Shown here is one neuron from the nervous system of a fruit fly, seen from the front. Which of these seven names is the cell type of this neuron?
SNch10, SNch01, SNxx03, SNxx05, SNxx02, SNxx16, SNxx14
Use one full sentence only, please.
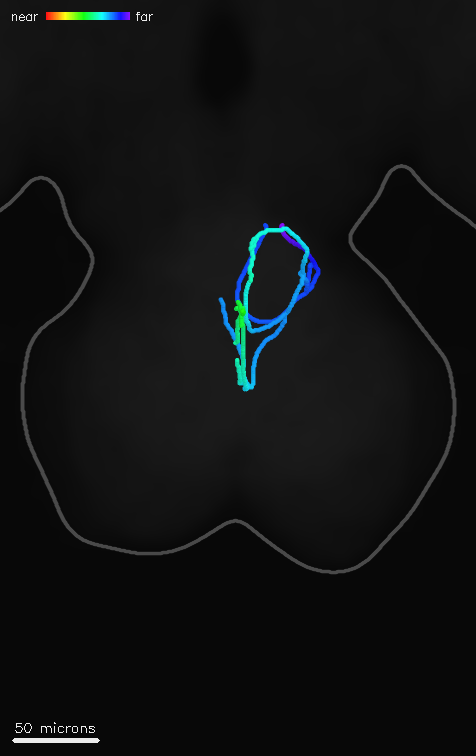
Of the cell type SNxx16 is this neuron.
